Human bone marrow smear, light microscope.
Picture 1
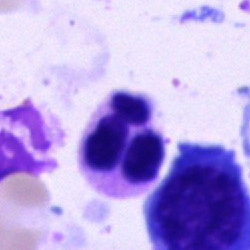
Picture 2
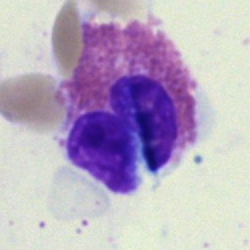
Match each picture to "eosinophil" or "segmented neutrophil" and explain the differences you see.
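Picture 1 is the segmented neutrophil; picture 2 is the eosinophil. Check the nucleus first: in picture 2 it has two lobes and sits in the lower half of the cell.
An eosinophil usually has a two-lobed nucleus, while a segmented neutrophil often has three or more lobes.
Next, the cytoplasm: pale pinkish-lilac in picture 1, granular and widest above the nucleus in picture 2.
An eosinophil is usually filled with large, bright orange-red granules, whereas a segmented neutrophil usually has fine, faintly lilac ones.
Then the outline: smooth and rounded in picture 1, roughly round with a slightly ragged, granular edge in picture 2.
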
